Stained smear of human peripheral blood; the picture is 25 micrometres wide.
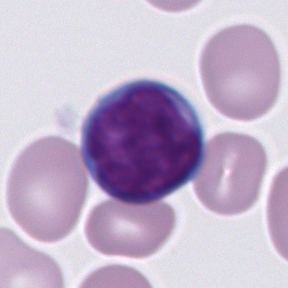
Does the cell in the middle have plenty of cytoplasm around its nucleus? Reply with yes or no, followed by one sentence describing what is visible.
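No. The cytoplasm forms only a thin rim at the edge of the nucleus.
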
